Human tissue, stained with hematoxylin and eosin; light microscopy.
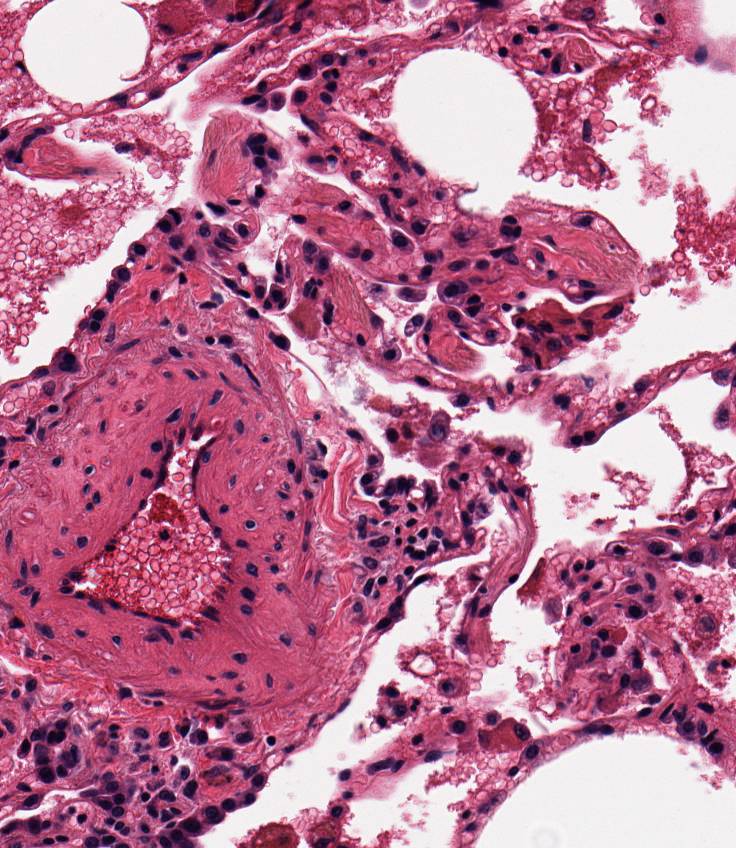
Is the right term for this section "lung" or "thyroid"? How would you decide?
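This is lung. Apart from a thick-walled vessel at lower left, thin, cellular partitions separate open spaces throughout; several large, sharply round empty holes lie at top and bottom right.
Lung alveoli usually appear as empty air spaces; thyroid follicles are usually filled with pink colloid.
The vessel's concentric smooth muscle wall encloses a small lumen full of red blood cells.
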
